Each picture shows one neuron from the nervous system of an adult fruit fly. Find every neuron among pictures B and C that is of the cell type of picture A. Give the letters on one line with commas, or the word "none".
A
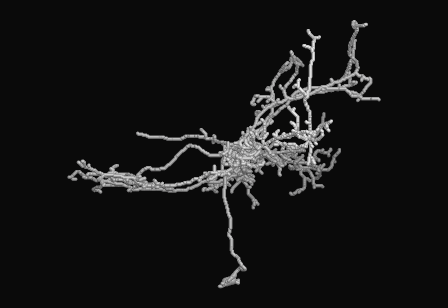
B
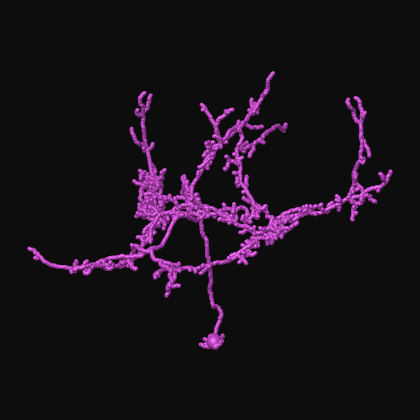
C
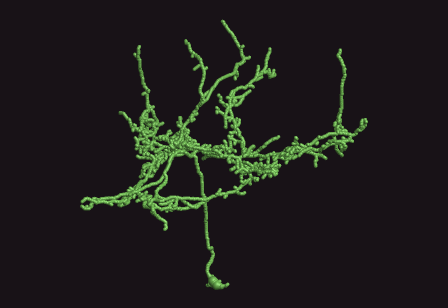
B, C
